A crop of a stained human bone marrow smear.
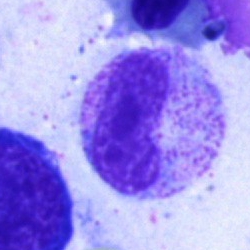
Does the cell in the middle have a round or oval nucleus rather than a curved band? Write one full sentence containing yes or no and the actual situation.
Yes, the nucleus of this cell is one compact round or oval mass.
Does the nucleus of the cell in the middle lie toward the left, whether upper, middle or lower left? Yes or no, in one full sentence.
Yes, it is toward the left that the nucleus of this cell lies.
